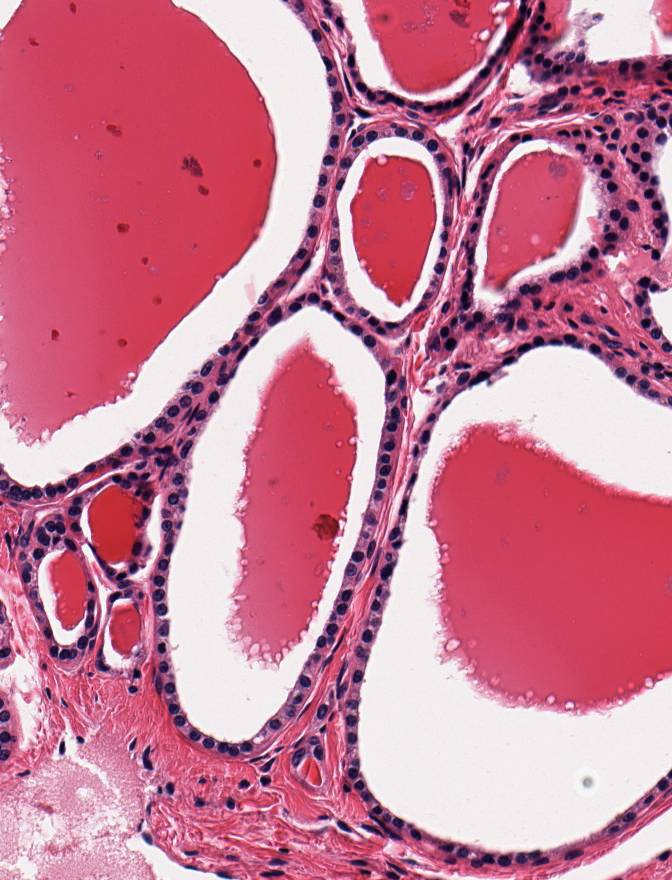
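Thyroid (haematoxylin and eosin). Closely packed rounded thyroid follicles of widely varying size fill the field. Each is lined by a single layer of low cuboidal epithelial cells with small, round, darkly stained nuclei. In the large follicle at lower right, the colloid shows a scalloped edge with small clear vacuoles.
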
